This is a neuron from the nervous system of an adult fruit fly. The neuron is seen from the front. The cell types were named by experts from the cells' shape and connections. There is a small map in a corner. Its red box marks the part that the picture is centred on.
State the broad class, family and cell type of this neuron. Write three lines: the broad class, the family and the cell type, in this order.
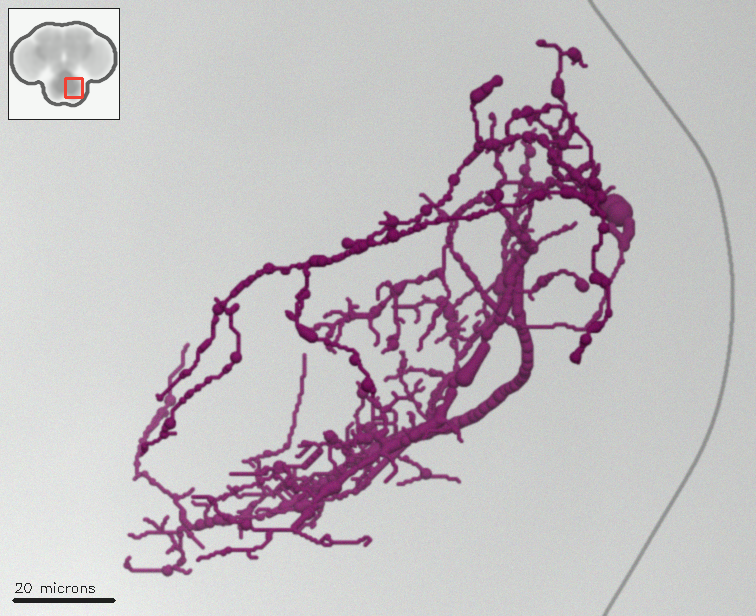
nerve-cord intrinsic neuron
hemilineage 03A
IN03A029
